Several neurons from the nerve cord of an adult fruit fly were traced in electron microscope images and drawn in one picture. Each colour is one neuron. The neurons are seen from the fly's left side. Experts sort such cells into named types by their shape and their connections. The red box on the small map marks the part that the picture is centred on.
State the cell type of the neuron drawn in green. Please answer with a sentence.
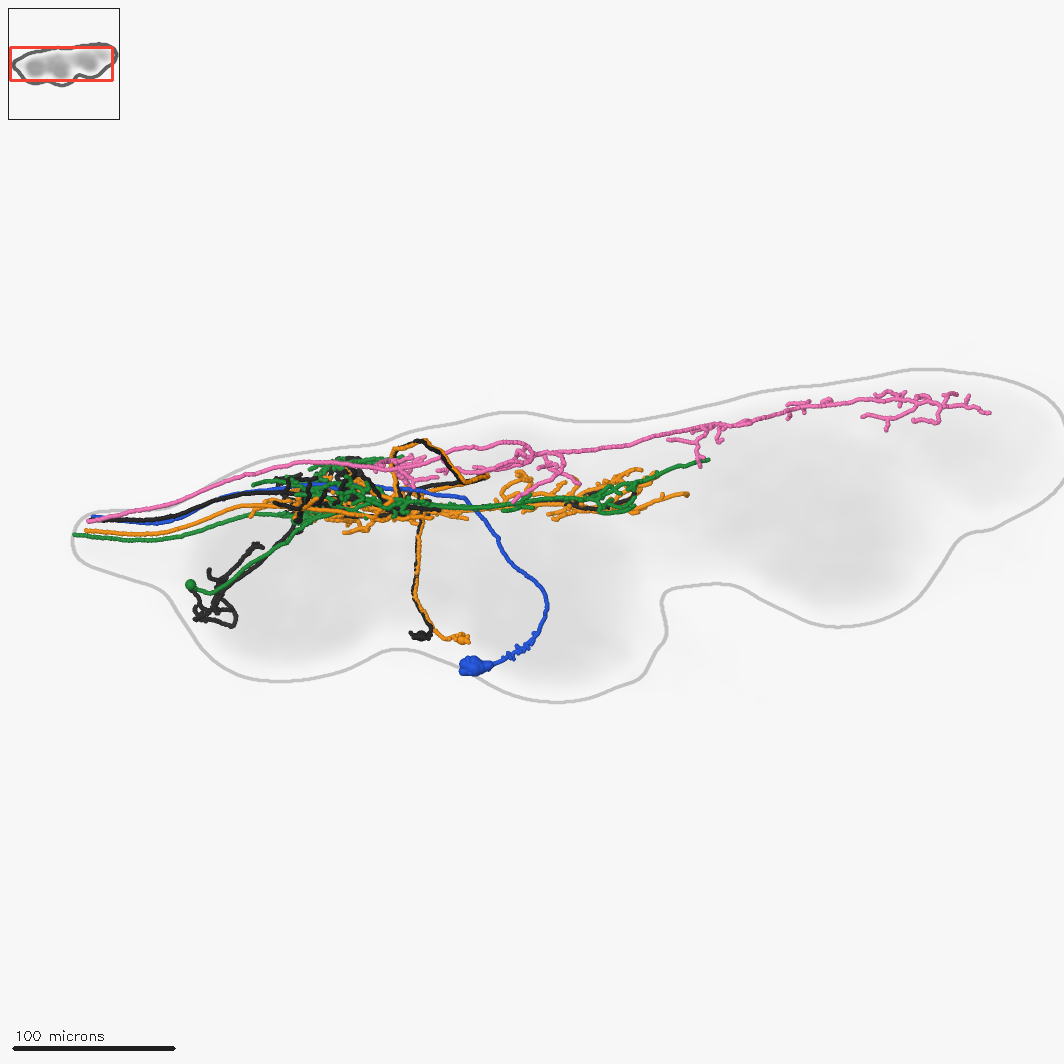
The cell type is AN07B091.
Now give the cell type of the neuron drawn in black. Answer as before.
The cell type is AN02A005.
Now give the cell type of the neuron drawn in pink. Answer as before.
The cell type is DNg26.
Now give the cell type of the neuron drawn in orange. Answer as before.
The cell type is AN02A009.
